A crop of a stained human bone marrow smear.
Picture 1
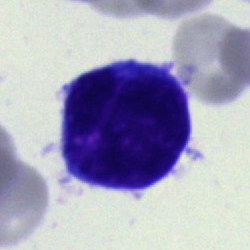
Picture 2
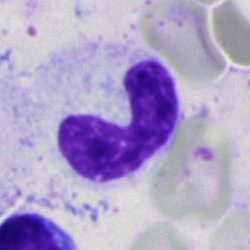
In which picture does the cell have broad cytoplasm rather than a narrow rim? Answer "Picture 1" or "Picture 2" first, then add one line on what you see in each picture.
Picture 2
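What picture 1 shows: Cytoplasm is scant, with the dark-stained nucleus filling nearly the whole cell.
What picture 2 shows: The cytoplasm is abundant and very pale greyish-lilac.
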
